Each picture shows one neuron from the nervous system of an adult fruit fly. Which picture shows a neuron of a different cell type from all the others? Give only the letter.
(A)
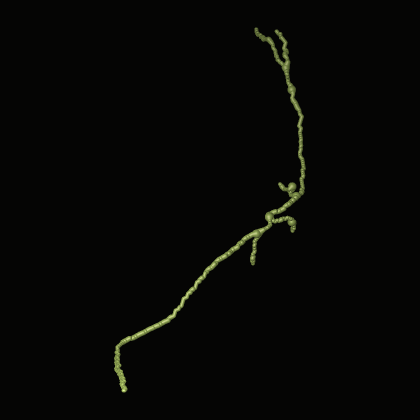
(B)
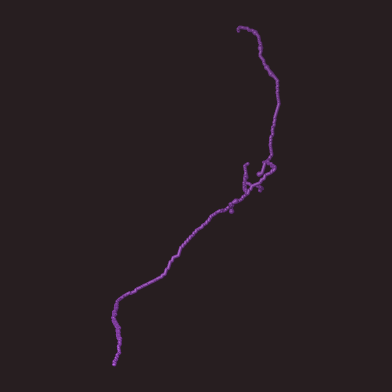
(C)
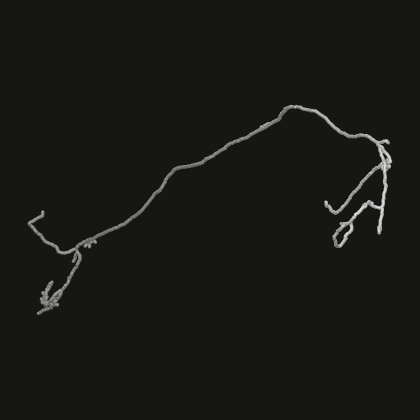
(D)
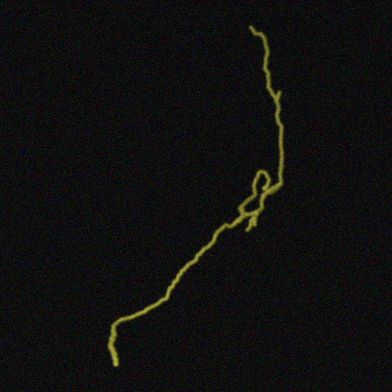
C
